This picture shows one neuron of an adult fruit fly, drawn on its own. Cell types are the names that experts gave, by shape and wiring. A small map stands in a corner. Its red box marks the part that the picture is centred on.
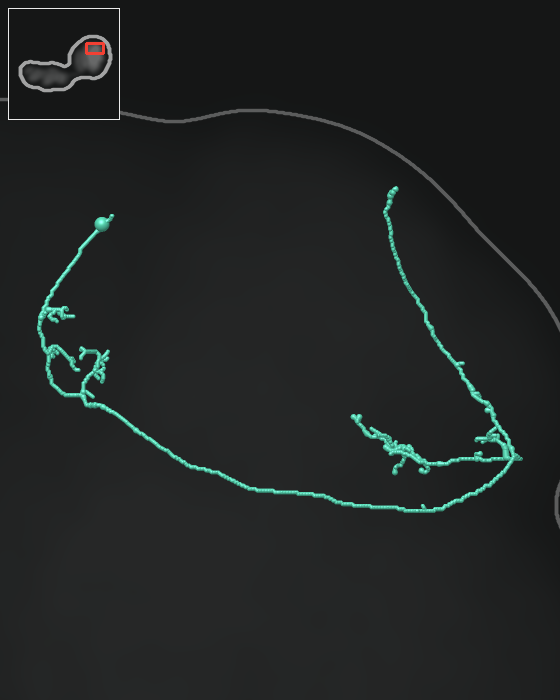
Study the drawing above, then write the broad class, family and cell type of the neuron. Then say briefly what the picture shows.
It is a central-brain intrinsic neuron. The name of its family is class Kenyon Cell. It is of cell type KCa'b'-ap2. In this view it is wider than it is tall.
